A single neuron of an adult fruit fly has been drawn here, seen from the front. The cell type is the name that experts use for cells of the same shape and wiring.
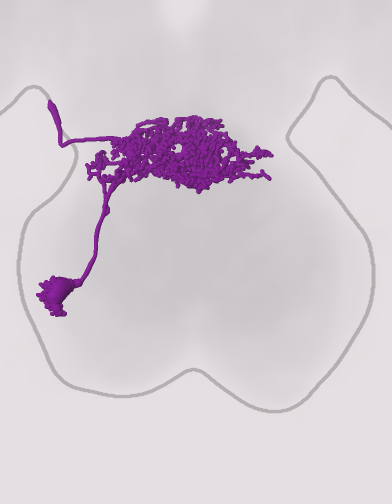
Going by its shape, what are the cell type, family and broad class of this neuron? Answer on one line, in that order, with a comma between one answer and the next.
DLMn c-f, hemilineage 03B, motor neuron of the nerve cord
